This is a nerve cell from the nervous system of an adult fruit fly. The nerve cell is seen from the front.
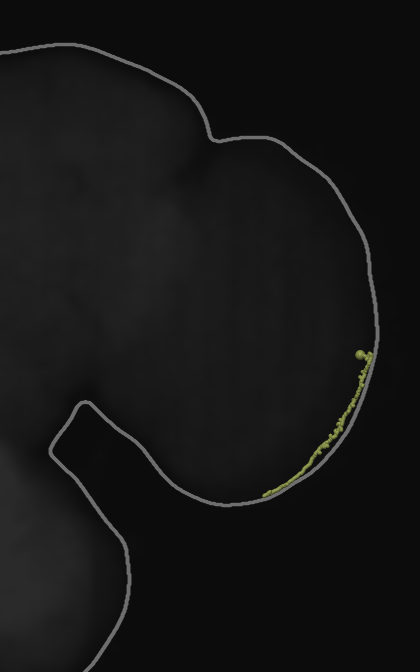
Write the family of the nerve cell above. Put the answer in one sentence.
The family is Dm.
